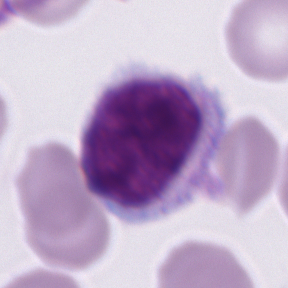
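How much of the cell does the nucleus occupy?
Most of it; only a narrow rim of cytoplasm remains.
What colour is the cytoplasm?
Pale greyish blue.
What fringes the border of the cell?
Fine hair-like projections, most obvious along the top and right edges.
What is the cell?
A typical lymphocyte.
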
